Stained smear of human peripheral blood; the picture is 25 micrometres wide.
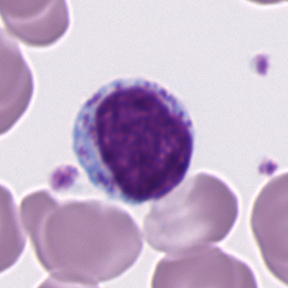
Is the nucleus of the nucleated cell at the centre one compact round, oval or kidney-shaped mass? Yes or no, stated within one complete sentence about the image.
Yes, the cell's nucleus is compact, undivided and round, oval or kidney-shaped.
